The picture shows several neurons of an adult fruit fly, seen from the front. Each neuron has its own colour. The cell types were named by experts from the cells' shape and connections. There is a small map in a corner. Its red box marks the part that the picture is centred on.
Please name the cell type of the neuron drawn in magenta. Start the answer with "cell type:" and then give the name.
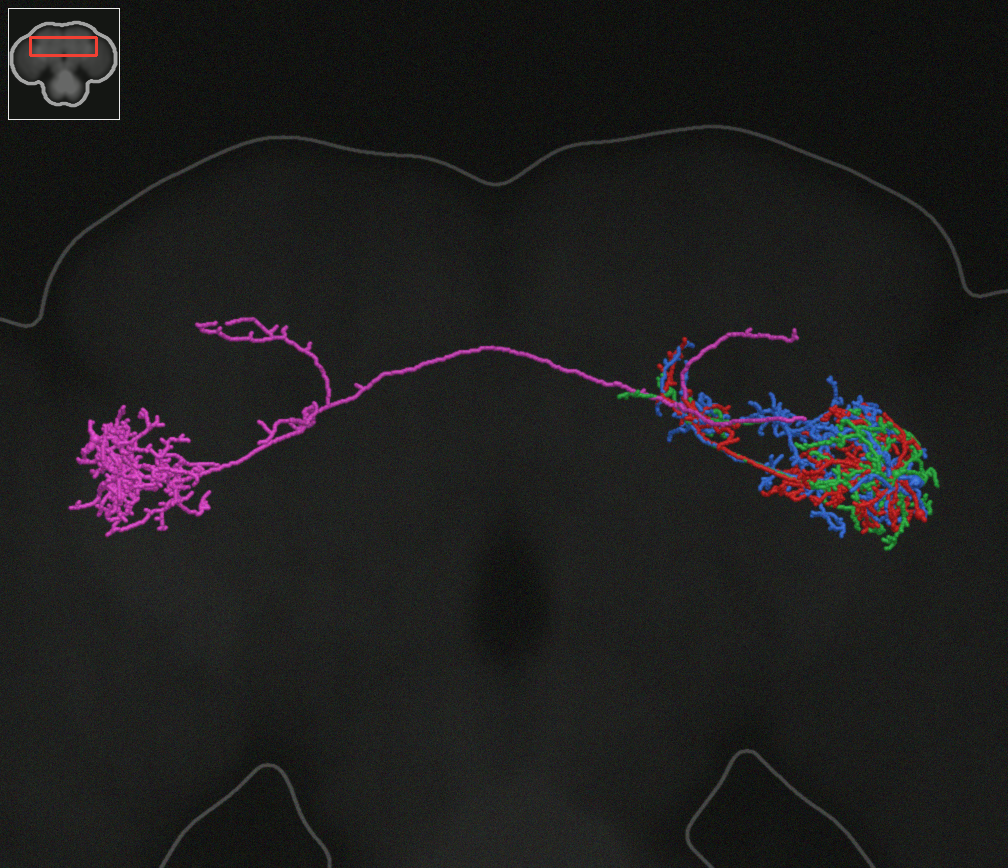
cell type: AVLP183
